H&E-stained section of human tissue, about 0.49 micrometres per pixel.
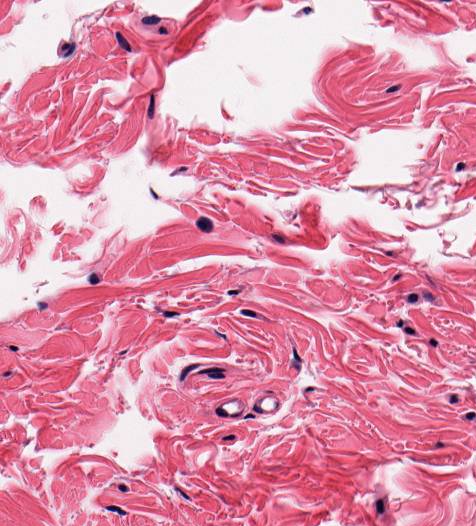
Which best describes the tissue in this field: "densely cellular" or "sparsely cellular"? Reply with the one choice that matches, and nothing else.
Sparsely cellular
